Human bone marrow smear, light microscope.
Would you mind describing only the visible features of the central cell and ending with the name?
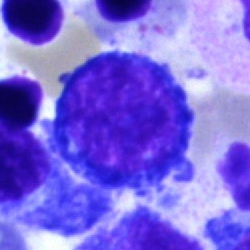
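Small, rounded blebs bulge out from the edge of the cell. The chromatin is finely textured, showing scattered paler pinkish-purple patches rather than dark clumps. Neither distinct granules nor clear vacuoles are seen in the cytoplasm. This is a proerythroblast.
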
